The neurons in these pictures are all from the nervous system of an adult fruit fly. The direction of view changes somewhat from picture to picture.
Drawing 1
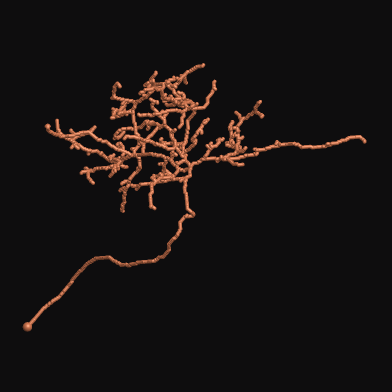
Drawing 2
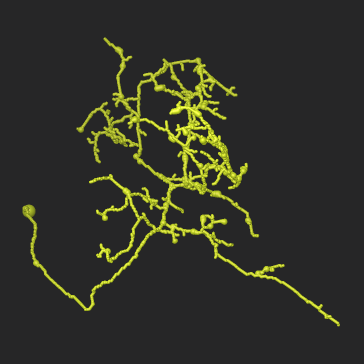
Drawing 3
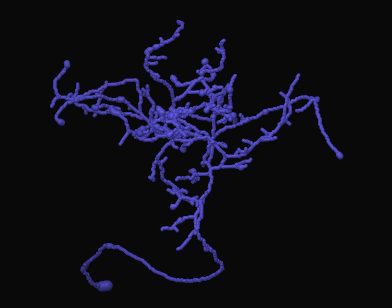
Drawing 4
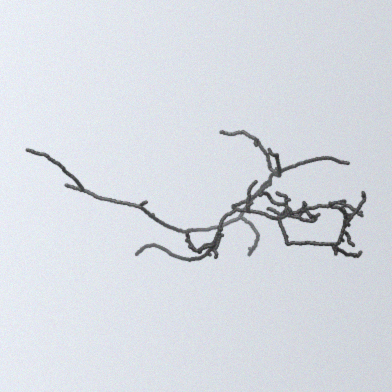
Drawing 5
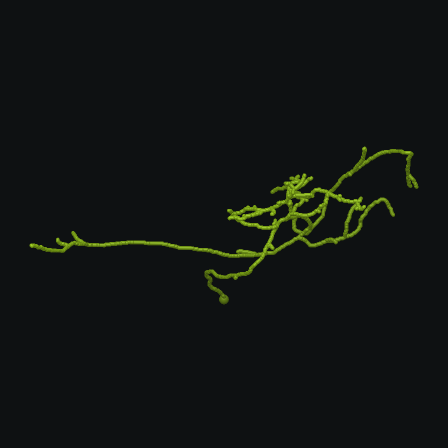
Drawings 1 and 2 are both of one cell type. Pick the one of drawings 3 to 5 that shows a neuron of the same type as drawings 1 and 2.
3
